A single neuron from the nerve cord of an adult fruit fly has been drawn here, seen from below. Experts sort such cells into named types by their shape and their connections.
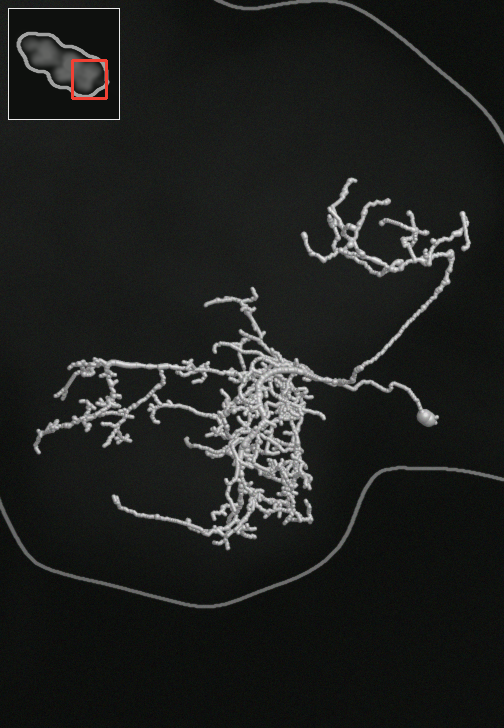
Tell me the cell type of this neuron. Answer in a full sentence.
The cell type is IN01A040.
